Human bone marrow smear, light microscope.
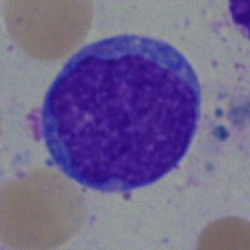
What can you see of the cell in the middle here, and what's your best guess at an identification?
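The nucleus contains finely stippled chromatin, spread evenly throughout. The cytoplasm forms a thin rim of deep blue, with no visible granules. The cell surface is free of projections and blebs. This cell is a blast.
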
